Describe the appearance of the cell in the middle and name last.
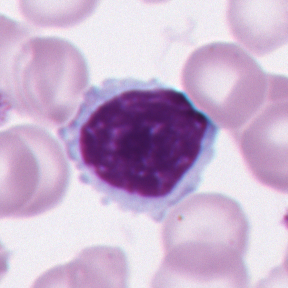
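The cell's border is irregular and ragged, not smooth. Small fine projections stick out from the margin, most clearly on the left side. The nucleus is a single rounded-oval mass without lobes. No nucleoli can be seen within it. The cell is a typical lymphocyte.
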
